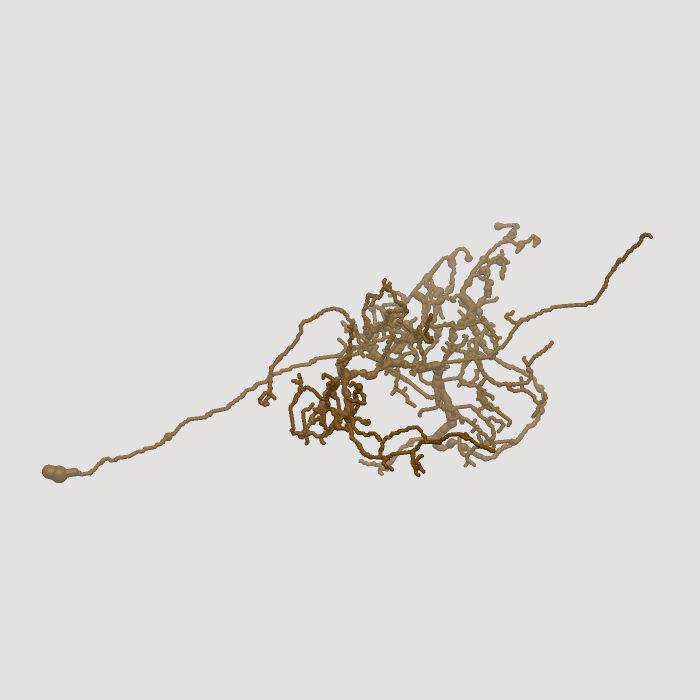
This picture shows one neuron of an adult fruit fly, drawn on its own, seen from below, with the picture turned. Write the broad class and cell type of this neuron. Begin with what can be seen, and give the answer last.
The picture shows dozens of branch ends. In this view it is wider than it is tall. This is a central-brain intrinsic neuron. Its cell type is VES094.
